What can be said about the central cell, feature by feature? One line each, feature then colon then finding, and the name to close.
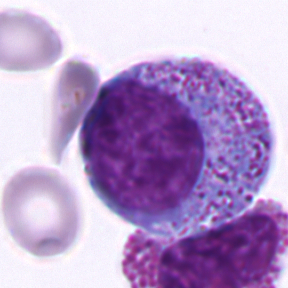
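Outline: round and smooth
Cytoplasm: moderate pale bluish rim, mostly right of the nucleus
Granules: many, coarse, reddish-purple
Zone: paler, fewer granules, just right of the nucleus
Name: promyelocyte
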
